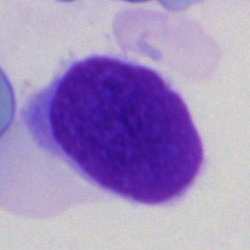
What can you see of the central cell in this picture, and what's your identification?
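Look first at the nucleus: it fills most of the cell, so only a small amount of cytoplasm is left. That cytoplasm lies mainly on the left side of the nucleus. You won't find granules in it, nor any vacuoles. This cell is a blast.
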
